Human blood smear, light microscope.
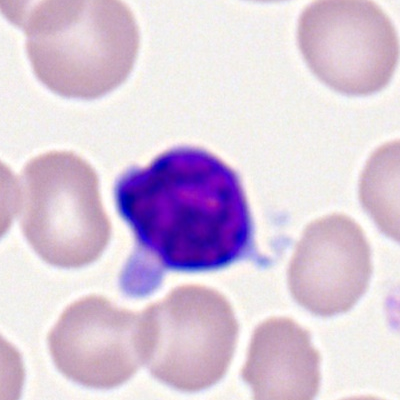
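Lymphocyte, the central cell. Its nucleus fills almost all of it, leaving just a very thin rim of cytoplasm. The chromatin is dark purple and coarsely clumped. I can make out no nucleoli. And the outline is somewhat angular, not a smooth circle.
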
